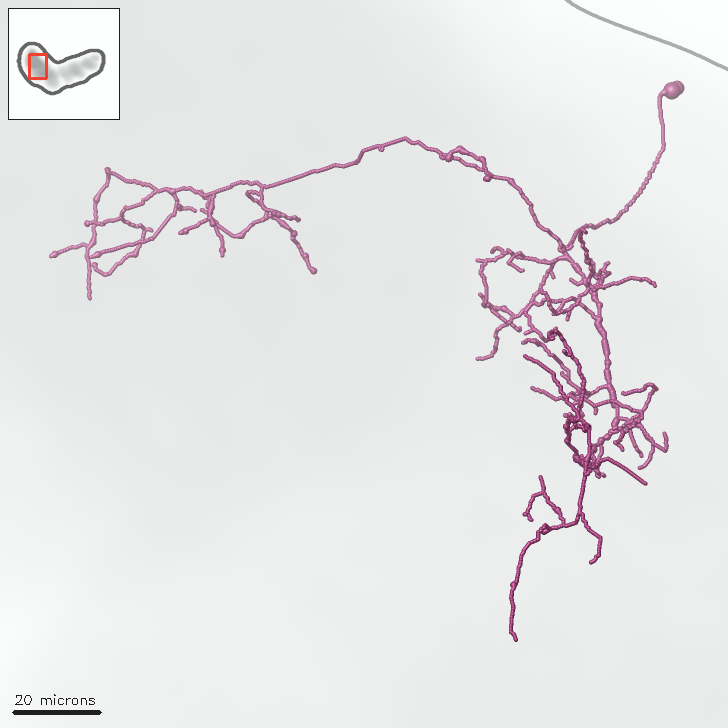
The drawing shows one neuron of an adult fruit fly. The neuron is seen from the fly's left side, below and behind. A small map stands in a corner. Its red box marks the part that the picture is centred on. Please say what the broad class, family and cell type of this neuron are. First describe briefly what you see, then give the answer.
The cell body is at the upper right of the picture. From left to right in the picture it spans about 150 microns. The picture shows dozens of branch ends. This is a central-brain intrinsic neuron. Its family is hemilineage CLp1. It is of cell type CL167.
